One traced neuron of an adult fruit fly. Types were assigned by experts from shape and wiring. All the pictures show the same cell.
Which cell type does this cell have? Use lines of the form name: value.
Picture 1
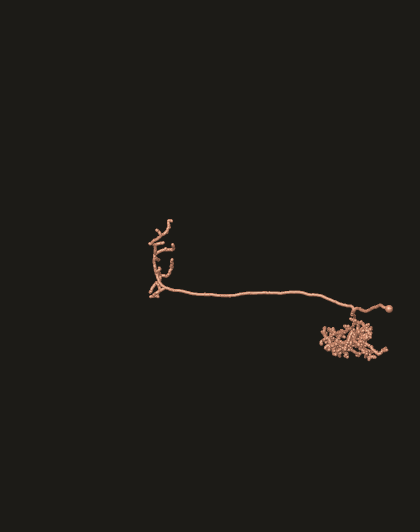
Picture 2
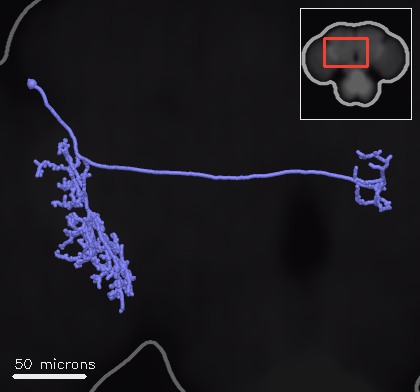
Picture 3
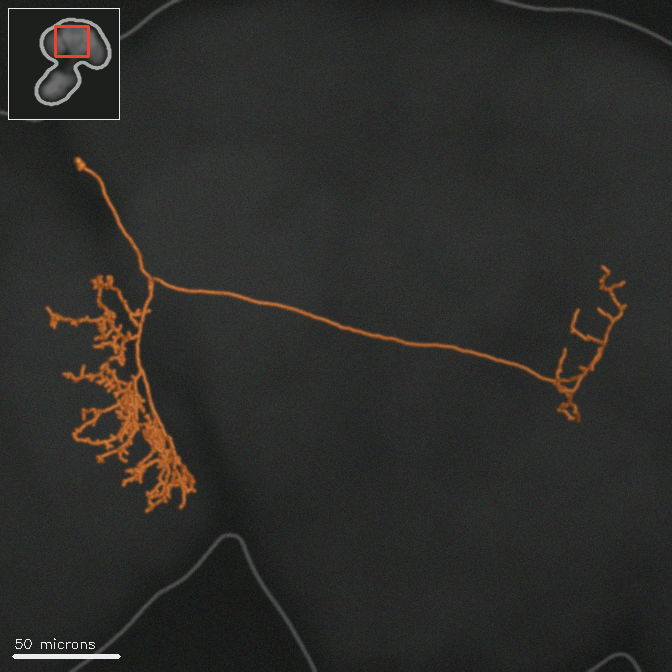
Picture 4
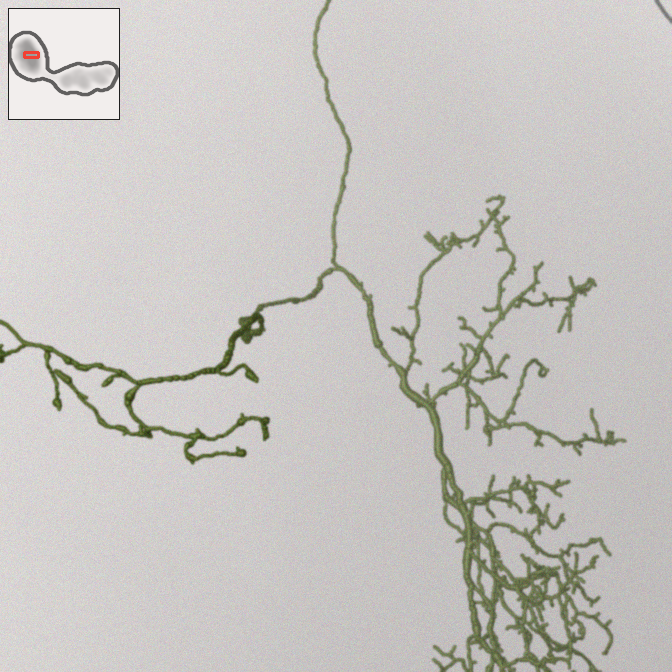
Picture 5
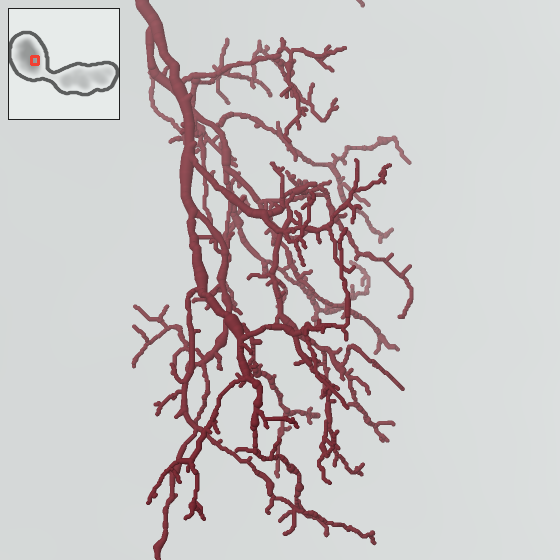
cell type: LC19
